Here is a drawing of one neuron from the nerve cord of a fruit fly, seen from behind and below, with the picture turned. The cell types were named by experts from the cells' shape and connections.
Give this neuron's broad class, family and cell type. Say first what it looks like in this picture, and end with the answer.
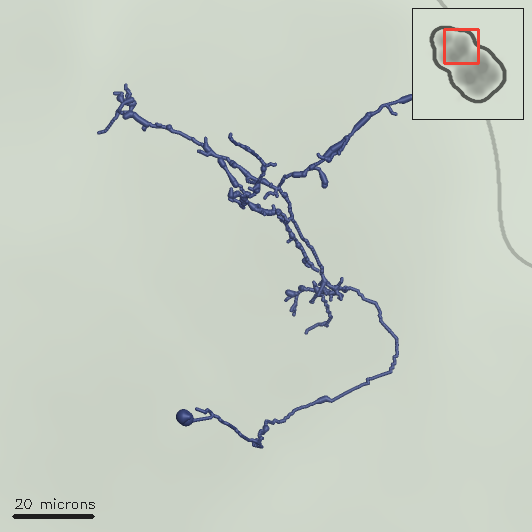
By the scale bar it is about 95 microns tall in this view. As drawn here it is about as wide as it is tall. This is a nerve-cord intrinsic neuron. The family is hemilineage 14A. It is of cell type IN14A038.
